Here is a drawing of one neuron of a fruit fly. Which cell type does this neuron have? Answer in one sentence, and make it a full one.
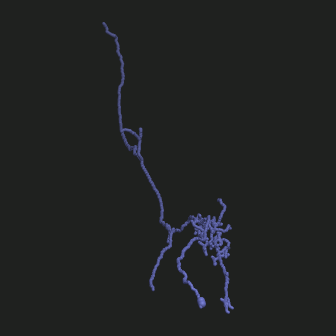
It is IN10B042 that is the cell type of the neuron.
